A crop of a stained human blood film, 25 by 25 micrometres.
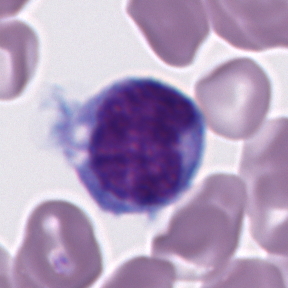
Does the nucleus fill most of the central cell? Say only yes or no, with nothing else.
Yes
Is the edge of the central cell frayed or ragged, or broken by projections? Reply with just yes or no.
Yes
